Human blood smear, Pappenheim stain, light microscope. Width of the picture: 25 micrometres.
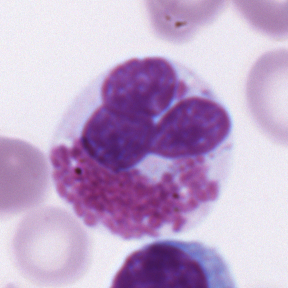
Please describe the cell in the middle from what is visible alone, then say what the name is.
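Let me start with the nucleus: its chromatin stains a dense purple. Around it, the cytoplasm holds many coarse, round, reddish-pink granules. Most of them seem crowded into the lower half of the cell, below the nucleus. Where there are none, the cytoplasm looks pale and nearly colourless. So this is an eosinophil.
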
